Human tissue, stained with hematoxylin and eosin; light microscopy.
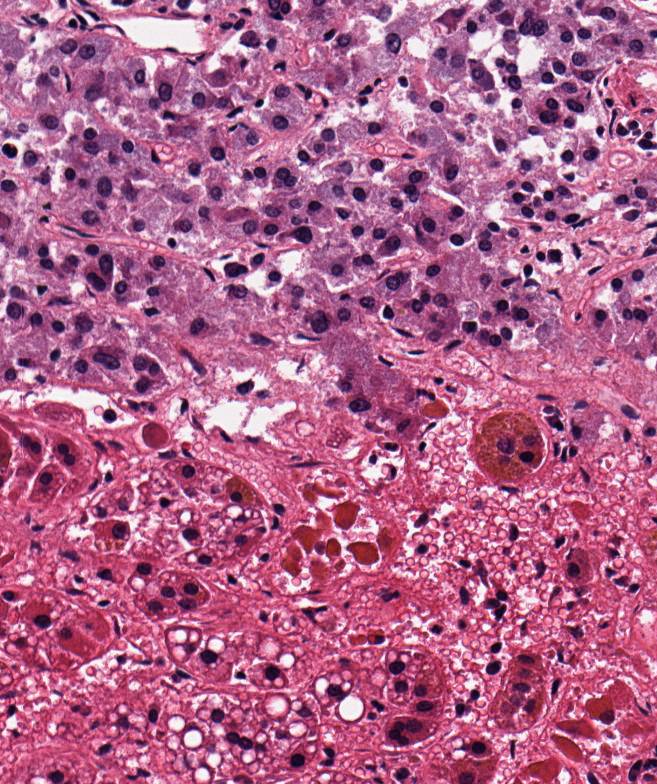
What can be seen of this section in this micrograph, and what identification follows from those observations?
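Upper half and lower half hold two distinct populations. Upper: polygonal cells, purple-grey granular cytoplasm, round dark nuclei. Lower: pink cytoplasm filled with many small clear round vacuoles; some cells, including a large one right of centre, hold golden-brown granular pigment. Name: adrenal gland.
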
